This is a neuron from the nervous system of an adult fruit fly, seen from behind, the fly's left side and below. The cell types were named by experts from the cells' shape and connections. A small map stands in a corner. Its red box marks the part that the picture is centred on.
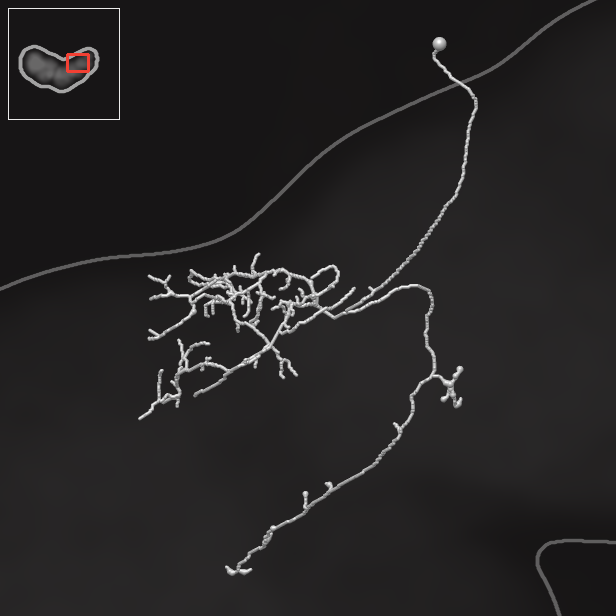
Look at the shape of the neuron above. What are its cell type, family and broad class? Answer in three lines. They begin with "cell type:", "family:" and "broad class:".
cell type: IN07B094_b
family: hemilineage 07B
broad class: nerve-cord intrinsic neuron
